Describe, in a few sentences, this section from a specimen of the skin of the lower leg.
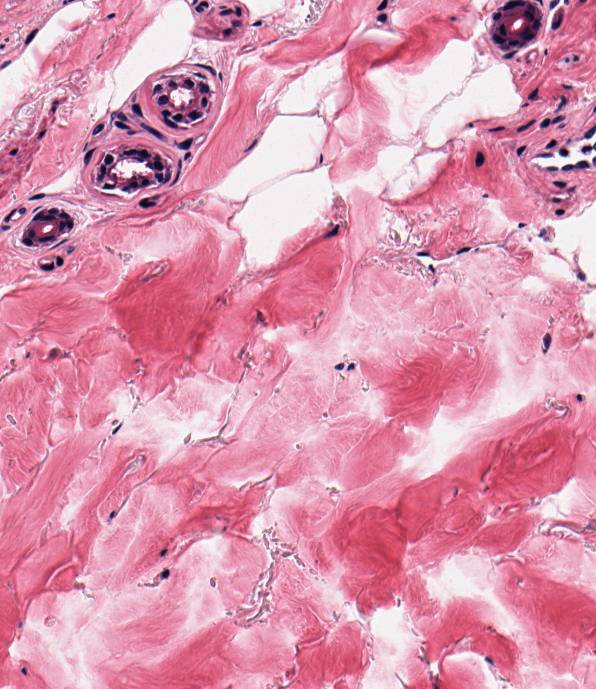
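Here you are looking at thick pink collagen bundles that fill most of the field and run in many different directions. Notice how their tint varies: some are deep pink, others pale pink. Cells are few; only scattered small dark elongated nuclei lie between the bundles. Along the upper part, look for small round vessels whose thick walls are built of layered cells.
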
